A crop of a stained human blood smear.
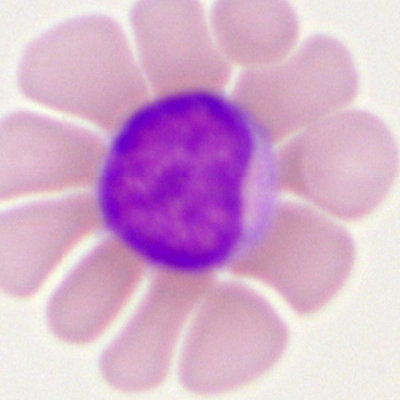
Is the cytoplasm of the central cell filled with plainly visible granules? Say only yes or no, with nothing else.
No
